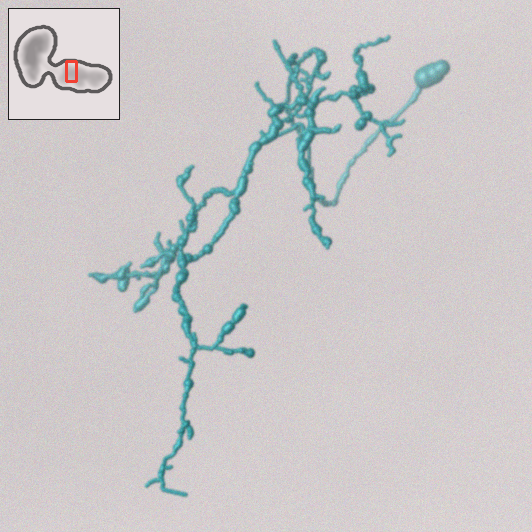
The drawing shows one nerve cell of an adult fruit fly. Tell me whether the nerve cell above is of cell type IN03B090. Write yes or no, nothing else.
yes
